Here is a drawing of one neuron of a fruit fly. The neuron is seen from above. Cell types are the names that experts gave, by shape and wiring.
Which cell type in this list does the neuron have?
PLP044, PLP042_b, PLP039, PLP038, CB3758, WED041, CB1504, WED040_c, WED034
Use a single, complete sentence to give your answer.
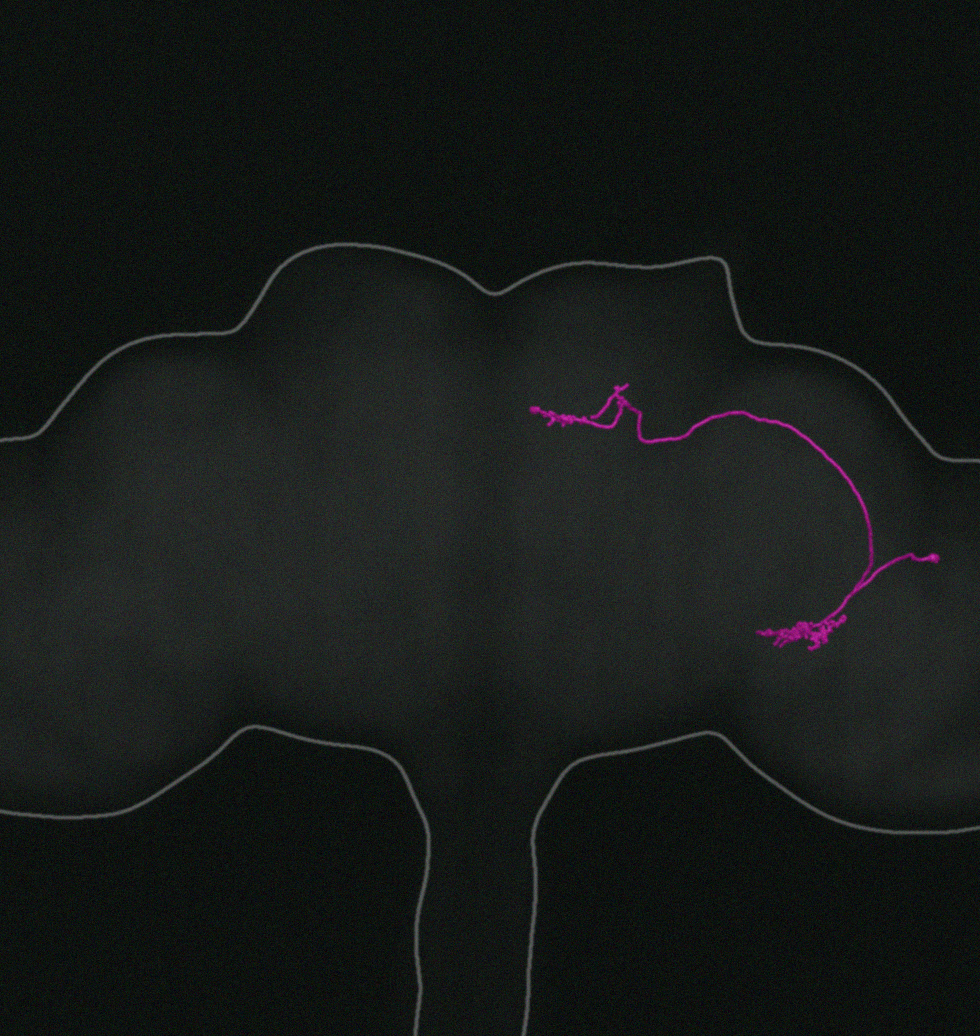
What this neuron is, by cell type, is PLP042_b.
